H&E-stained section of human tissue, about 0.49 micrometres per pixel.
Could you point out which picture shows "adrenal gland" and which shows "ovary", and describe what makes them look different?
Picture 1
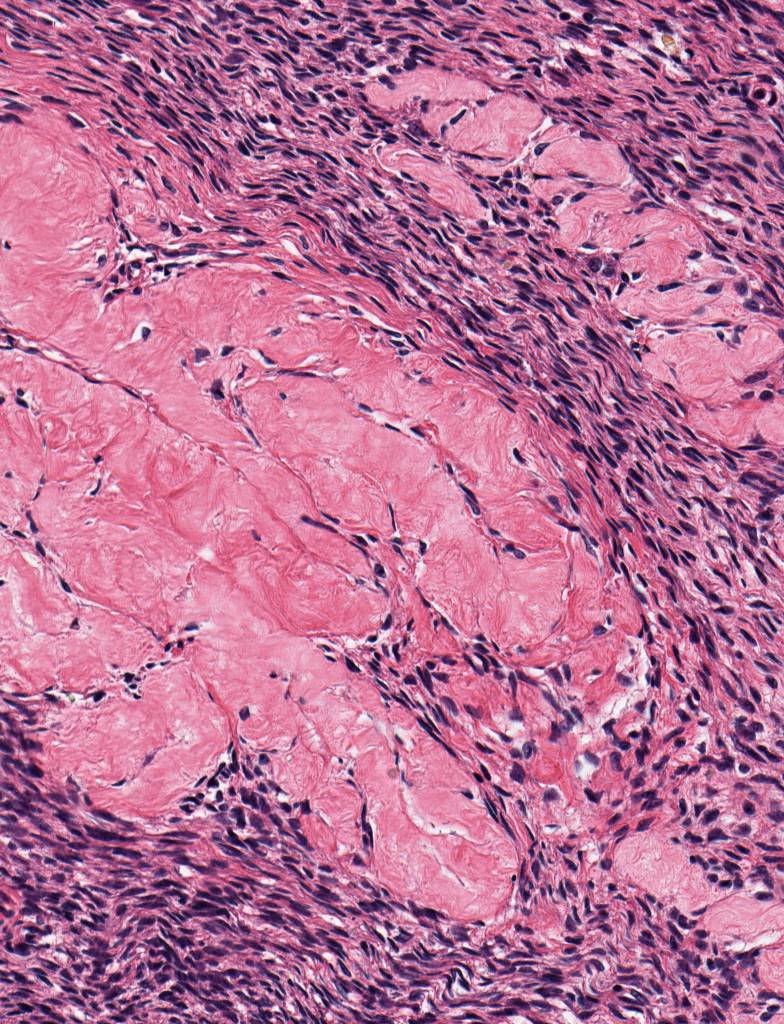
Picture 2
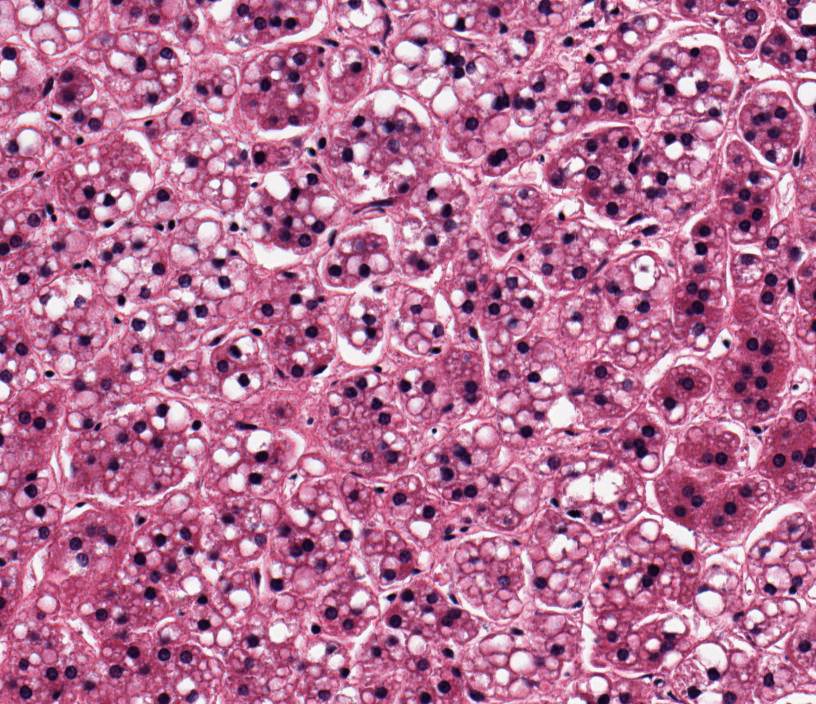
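Ovary is picture 1; adrenal gland is picture 2. Picture 1: densely packed spindle cells around large irregular pink acellular masses, the largest in the left and centre. Fascicles stream diagonally, upper left to lower right, parallel to the long axis of that mass; single-cell strands enter the narrow clefts between its lobules. Nuclei elongated, dark, tapered; cytoplasm scant, pink, ill-defined.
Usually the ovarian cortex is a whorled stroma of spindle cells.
Picture 2: most cells with abundant cytoplasm full of many round clear vacuoles of varying size. Nuclei small, round, dark, fairly uniform, sitting among the vacuoles, not pushed flat against the cell edge. Thin partitions between nests carry scattered flattened, elongated dark nuclei.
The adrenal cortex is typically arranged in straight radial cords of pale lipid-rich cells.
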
